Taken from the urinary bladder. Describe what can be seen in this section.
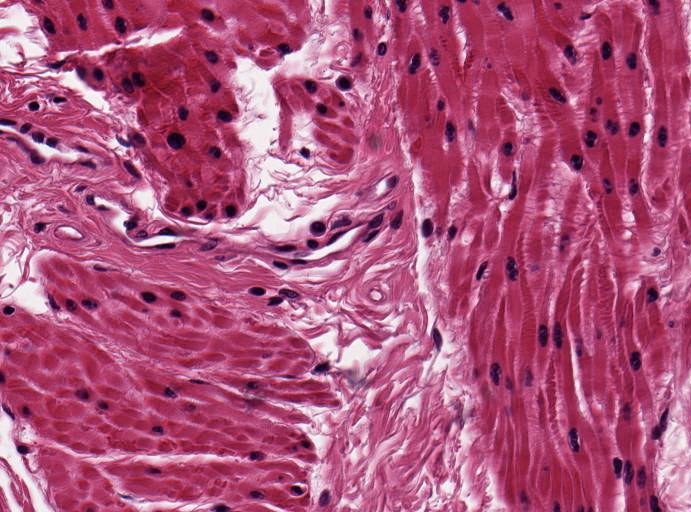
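A band of connective tissue runs through the centre of the field, separating bundles of muscle fibres that fill the right half and the upper-left and lower-left parts. In the right half, the muscle fibres run roughly vertically from top to bottom of the field. The muscle fibre cytoplasm stains a deep pink. The central connective tissue consists of wavy pink collagen fibres with scattered elongated dark nuclei.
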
